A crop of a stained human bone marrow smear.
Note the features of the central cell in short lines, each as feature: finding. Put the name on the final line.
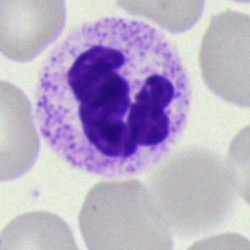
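Nucleus: several lobes, joined together
Cytoplasm: plentiful, pale lilac-pink
Granules: fine, purple, spread throughout the cytoplasm
Nuclear visibility: not obscured by the granules
Identity: segmented neutrophil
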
